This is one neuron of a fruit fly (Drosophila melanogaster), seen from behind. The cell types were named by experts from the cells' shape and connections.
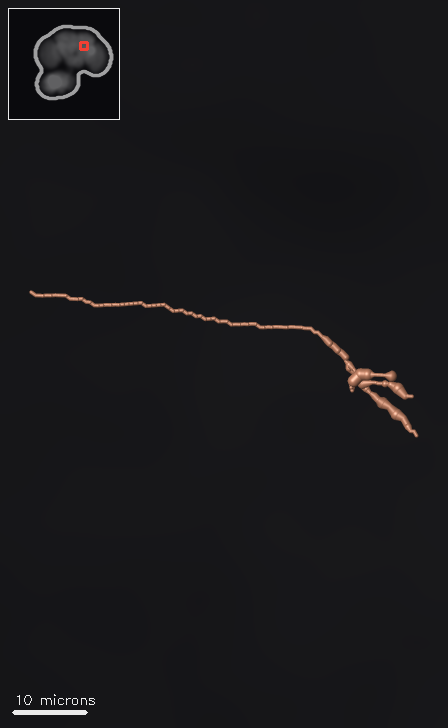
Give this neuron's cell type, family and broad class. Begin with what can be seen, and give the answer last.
No cell body is drawn. By the scale bar it is about 55 microns wide in this view. It has a dozen or fewer branch ends. It is of cell type ORN_DA3. The name of its family is class olfactory. Its broad class is sensory neuron entering the brain.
